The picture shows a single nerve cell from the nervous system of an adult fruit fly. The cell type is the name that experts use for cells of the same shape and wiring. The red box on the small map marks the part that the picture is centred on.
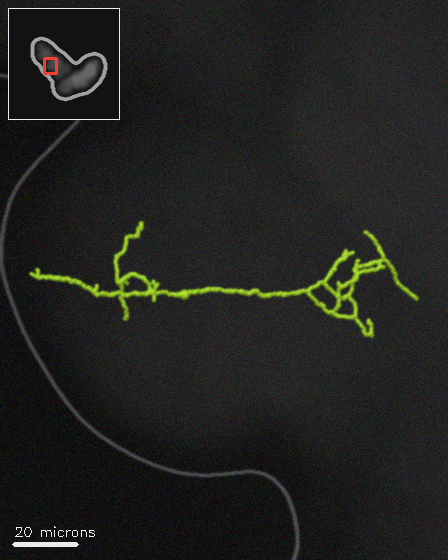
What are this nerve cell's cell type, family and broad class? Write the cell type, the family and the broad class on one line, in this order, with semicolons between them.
SNpp40; class mechanosensory proprioceptive; sensory neuron entering the nerve cord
